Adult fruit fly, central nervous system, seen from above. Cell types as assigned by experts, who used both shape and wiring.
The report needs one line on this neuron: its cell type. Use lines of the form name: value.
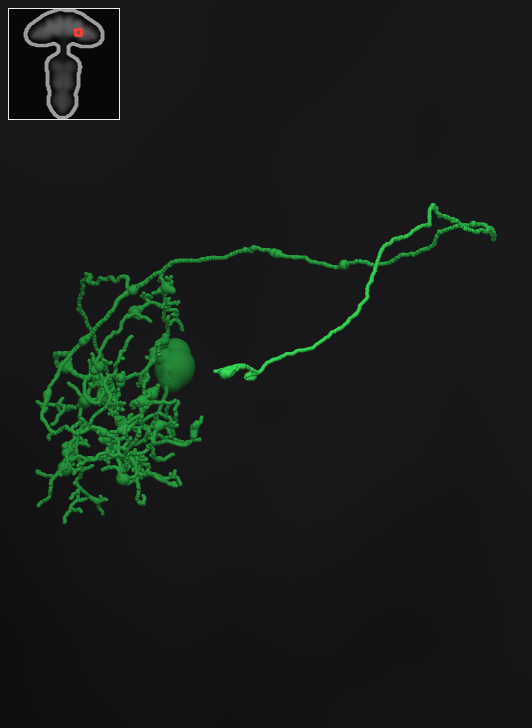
cell type: LoVP13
